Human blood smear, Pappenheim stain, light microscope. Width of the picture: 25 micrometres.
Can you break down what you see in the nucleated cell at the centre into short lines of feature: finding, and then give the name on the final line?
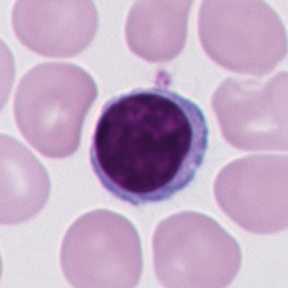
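Nucleus: fills most of the cell, round in outline
Nuclear size: about 9 micrometres across
Cytoplasm: only a thin rim left, pale blue
Rim: wider on the right side than on the left, as I see it
Chromatin: dark purple and densely clumped
Identity: typical lymphocyte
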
